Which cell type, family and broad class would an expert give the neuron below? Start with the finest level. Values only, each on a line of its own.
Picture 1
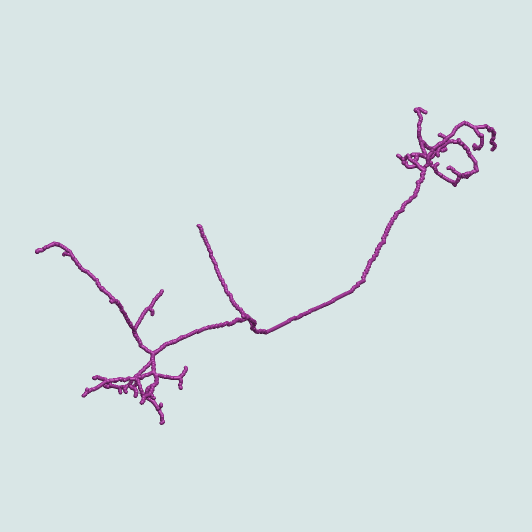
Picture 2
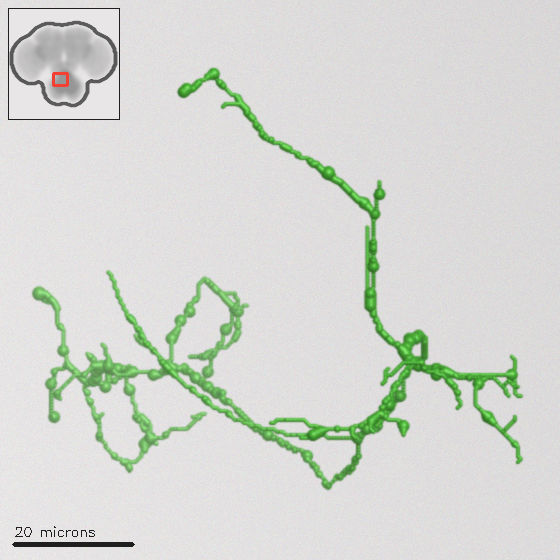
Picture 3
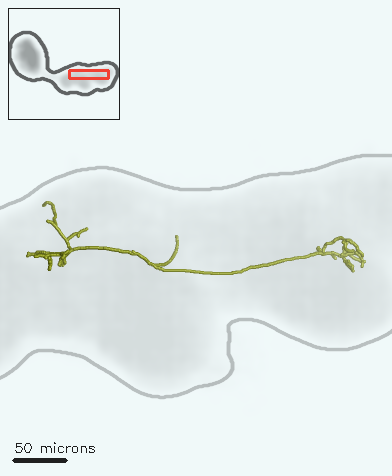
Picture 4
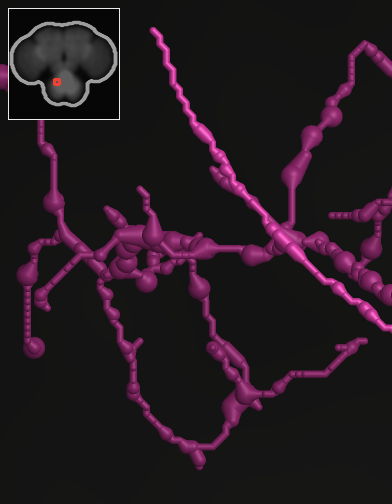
GFC3
hemilineage 11A
nerve-cord intrinsic neuron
